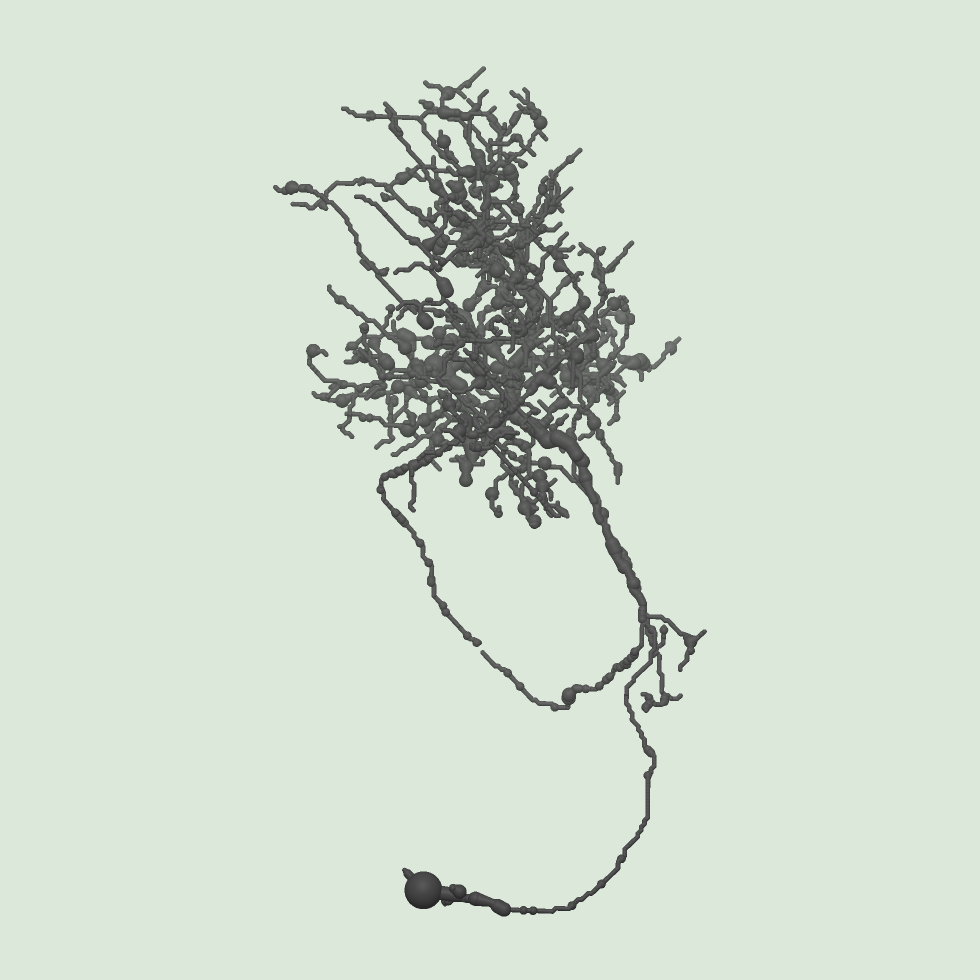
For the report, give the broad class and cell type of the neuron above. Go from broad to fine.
central-brain intrinsic neuron; CRE102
